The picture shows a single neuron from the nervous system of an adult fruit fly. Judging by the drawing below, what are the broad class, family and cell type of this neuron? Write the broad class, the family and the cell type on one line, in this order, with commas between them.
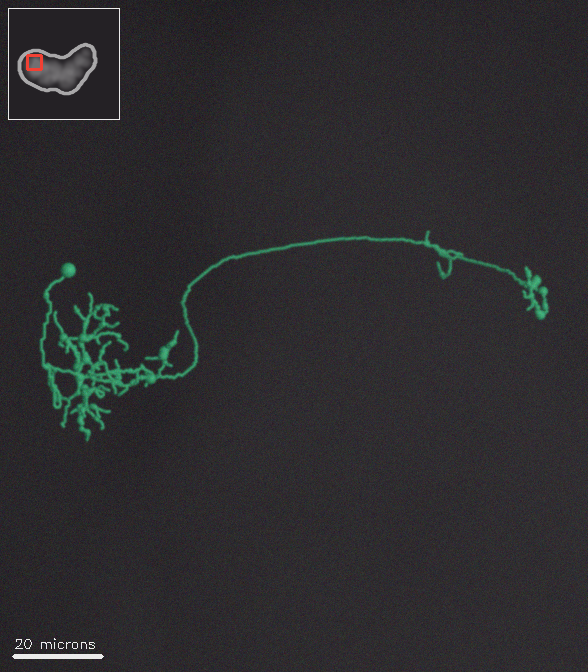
optic-lobe intrinsic neuron, TmY, TmY10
